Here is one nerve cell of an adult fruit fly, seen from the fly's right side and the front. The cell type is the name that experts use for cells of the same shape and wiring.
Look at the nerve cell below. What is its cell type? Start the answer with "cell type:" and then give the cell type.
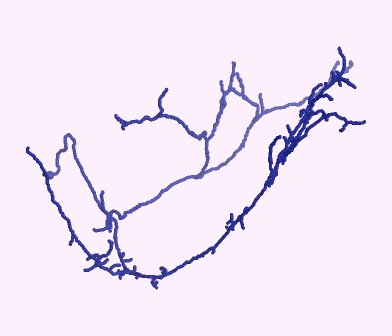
cell type: LAL188_a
